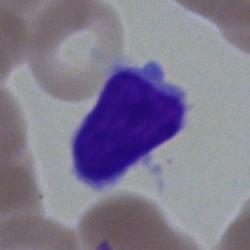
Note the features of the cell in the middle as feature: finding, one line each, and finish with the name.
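Outline: irregular and somewhat angular, as you can trace
Nucleus: dark-staining, filling nearly the whole cell
Bleb: a small rounded one projecting from the upper edge
Granules: none distinct, however closely you look
Name: lymphocyte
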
